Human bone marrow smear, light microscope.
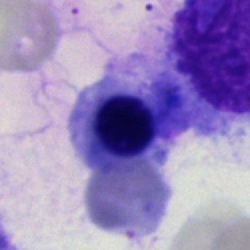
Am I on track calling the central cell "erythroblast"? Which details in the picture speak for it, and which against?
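Erythroblast fits this cell; plasma cell fits less well.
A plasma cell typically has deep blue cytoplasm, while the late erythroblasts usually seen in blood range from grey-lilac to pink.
Here the cytoplasm is pale greyish-blue rather than deep blue, which counts against plasma cell.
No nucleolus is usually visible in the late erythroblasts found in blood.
None is seen here, in keeping with erythroblast. The chromatin is very dark and dense with almost no visible internal pattern, and the cytoplasm has no granules or vacuoles.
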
